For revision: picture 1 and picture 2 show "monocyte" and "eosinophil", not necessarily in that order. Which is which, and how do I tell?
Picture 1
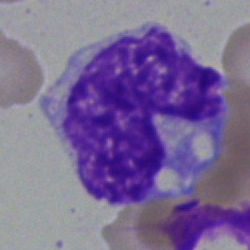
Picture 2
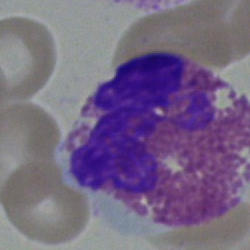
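As I read them, picture 1 holds the monocyte and picture 2 the eosinophil. The monocyte's large nucleus is deeply indented by a notch on its right side.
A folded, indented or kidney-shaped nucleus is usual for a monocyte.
The eosinophil's nucleus instead lies mainly in the left half of the cell and stains a deep, dense blue-purple.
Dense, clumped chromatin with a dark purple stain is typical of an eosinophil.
The monocyte's chromatin is dark purple too, but patchy, with small pale spots scattered through it. Its pale greyish-blue cytoplasm is widest on the right, within the notch, and forms a thin rim elsewhere, with several clear round vacuoles at the lower right. The outlines differ as well: irregular for the monocyte, roughly round for the eosinophil. Pale grey unnucleated discs lie along the left side of the eosinophil.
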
